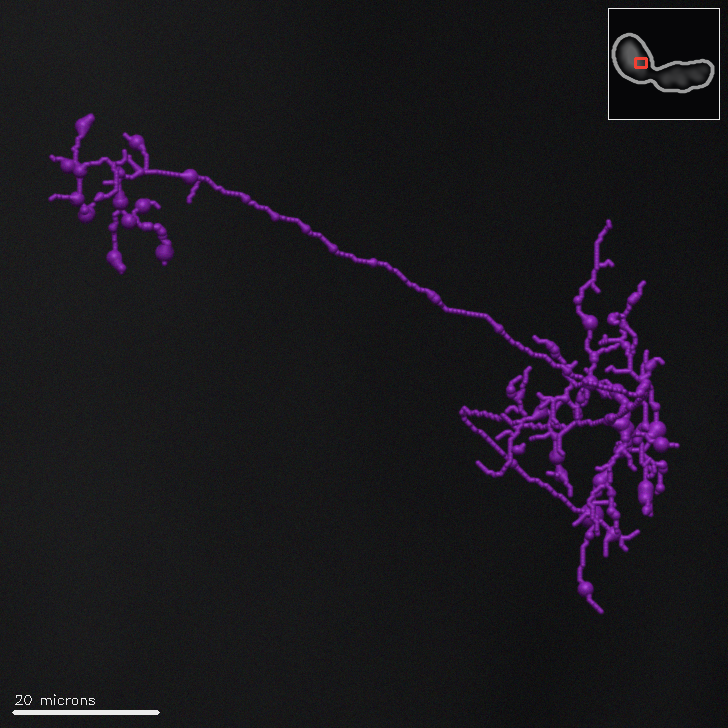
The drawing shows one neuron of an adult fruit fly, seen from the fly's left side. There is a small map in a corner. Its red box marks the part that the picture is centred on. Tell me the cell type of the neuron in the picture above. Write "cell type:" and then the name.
cell type: Tm36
